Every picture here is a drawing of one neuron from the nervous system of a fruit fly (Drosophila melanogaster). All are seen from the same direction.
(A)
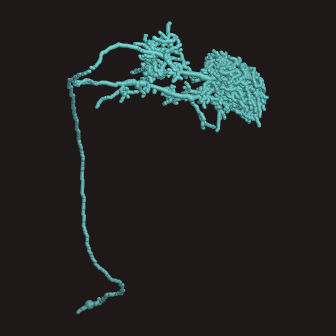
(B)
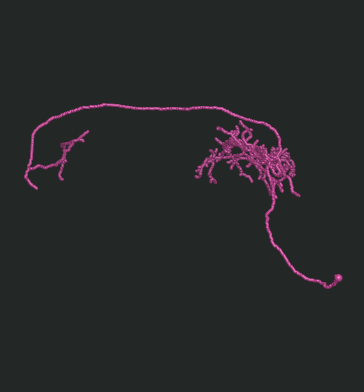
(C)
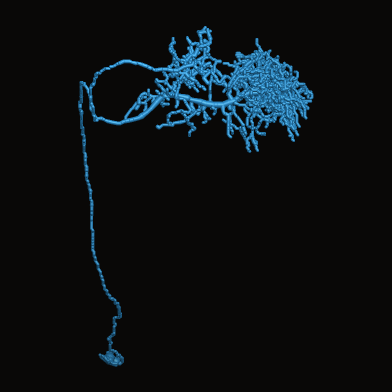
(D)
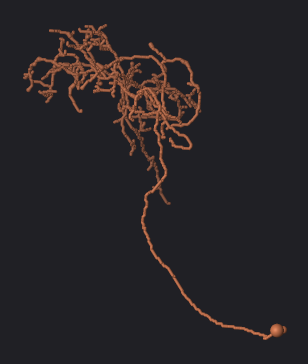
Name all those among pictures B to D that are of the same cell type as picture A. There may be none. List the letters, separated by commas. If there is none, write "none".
C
